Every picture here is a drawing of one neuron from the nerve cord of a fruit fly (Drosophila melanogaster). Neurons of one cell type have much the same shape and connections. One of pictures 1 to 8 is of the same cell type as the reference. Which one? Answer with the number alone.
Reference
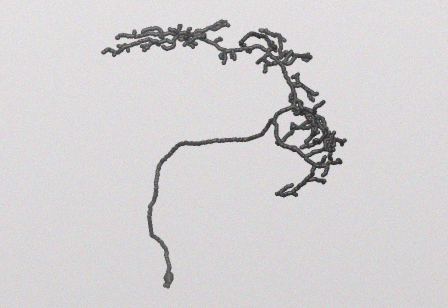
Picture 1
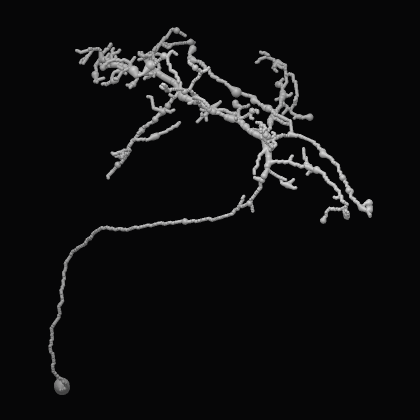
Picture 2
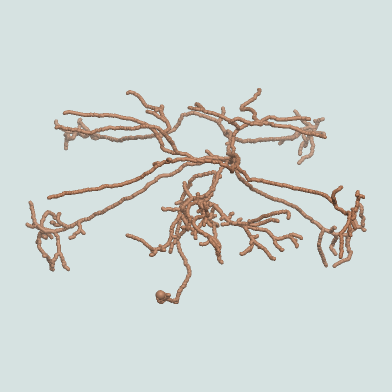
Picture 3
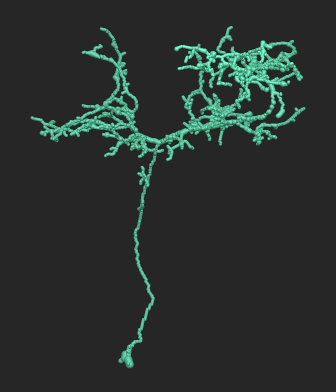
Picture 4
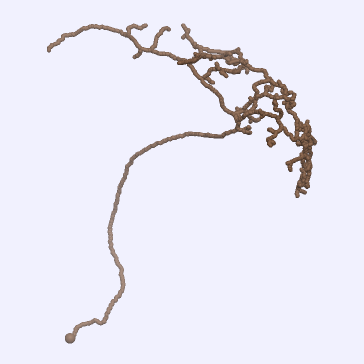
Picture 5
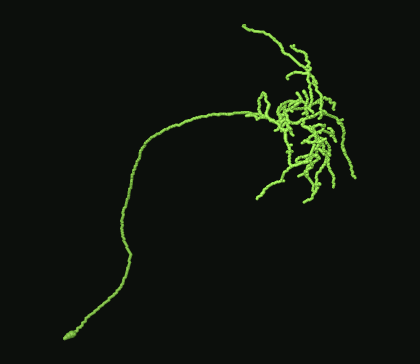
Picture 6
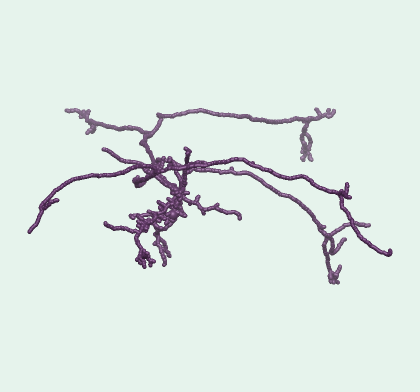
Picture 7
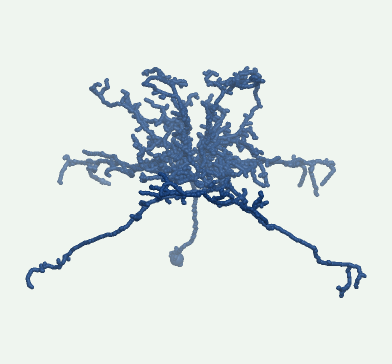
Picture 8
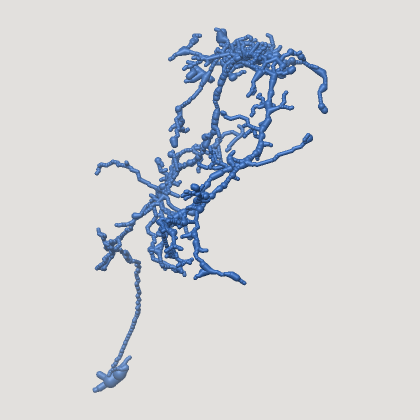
5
